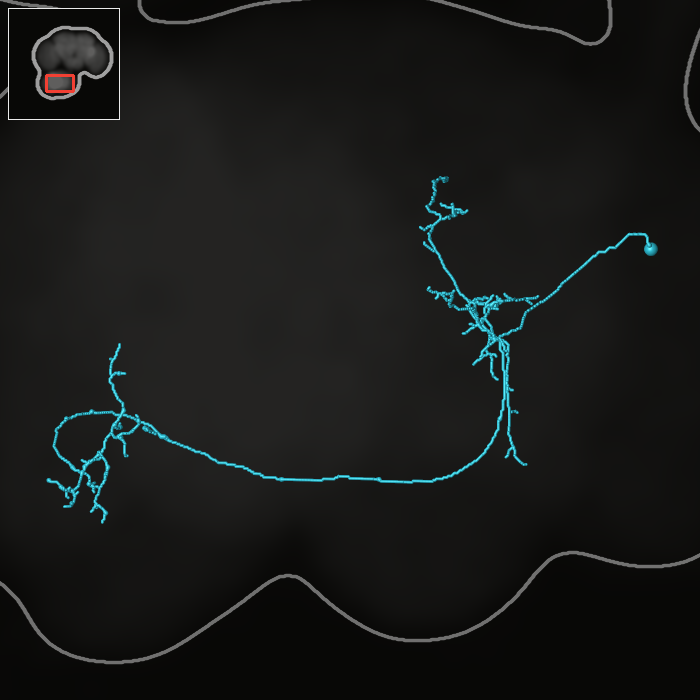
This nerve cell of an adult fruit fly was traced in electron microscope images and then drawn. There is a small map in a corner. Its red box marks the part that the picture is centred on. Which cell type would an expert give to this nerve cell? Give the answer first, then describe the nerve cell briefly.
Its cell type is IN01A079. This is a nerve-cord intrinsic neuron. In this view it is wider than it is tall.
